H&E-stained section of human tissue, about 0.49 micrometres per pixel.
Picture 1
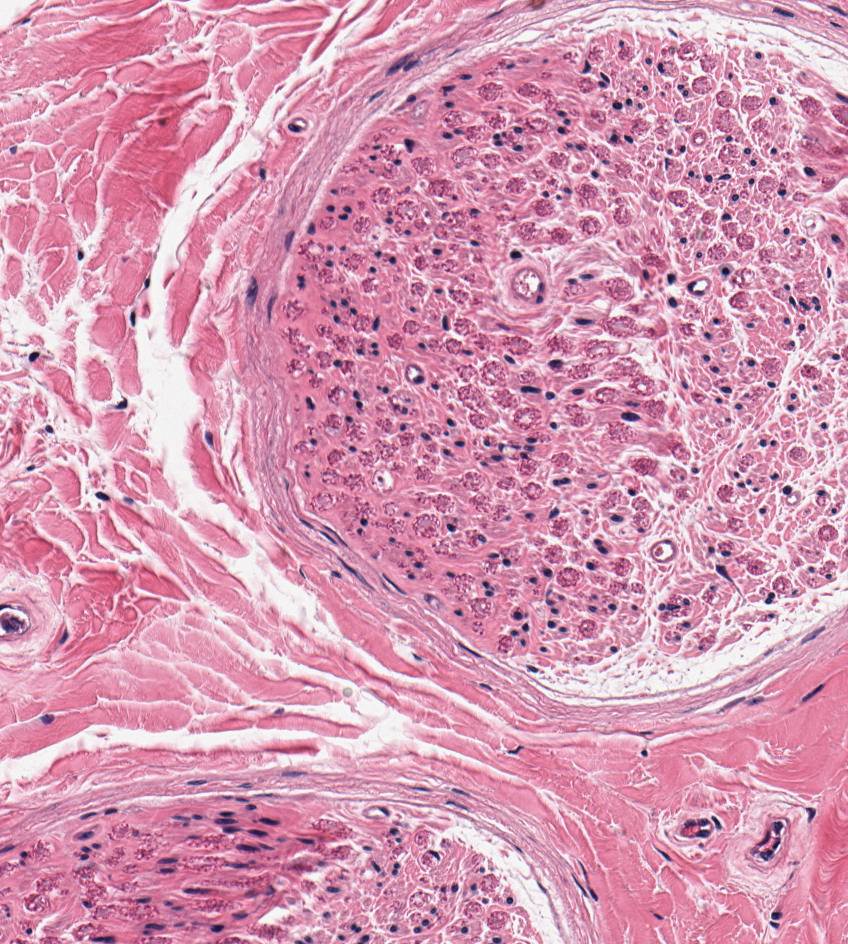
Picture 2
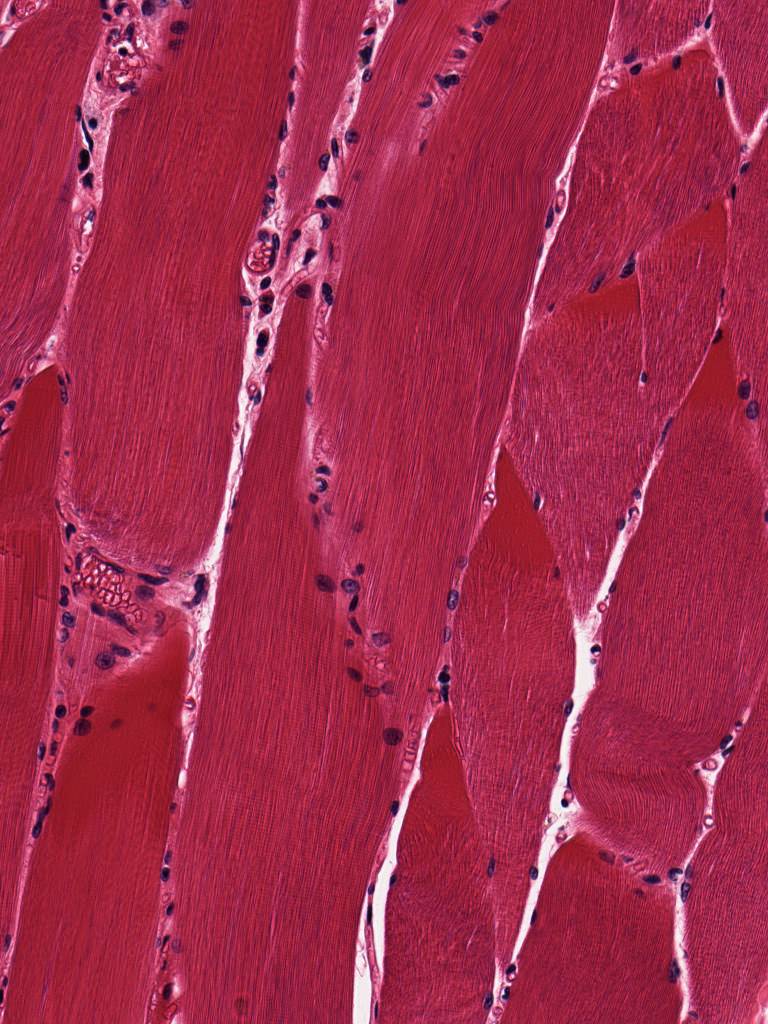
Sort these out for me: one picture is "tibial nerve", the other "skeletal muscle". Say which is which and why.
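Identification: picture 1 tibial nerve, picture 2 skeletal muscle. Picture 1: large rounded nerve fascicle cut across, upper right, wrapped by a thin sheath of concentric layers of flattened cells with elongated nuclei. Fibres within cut across as small round profiles with pale, bubbly pink myelin; small dark oval nuclei scattered evenly between them. Picture 2: nuclei small, dark, flattened, at fibre edges rather than centres; cytoplasm strong eosinophilic red-pink. Small vessels packed with red blood cells in narrow spaces between fibres, upper left and left middle. Only thin strands of pale connective tissue between fibres; no fat cells.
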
